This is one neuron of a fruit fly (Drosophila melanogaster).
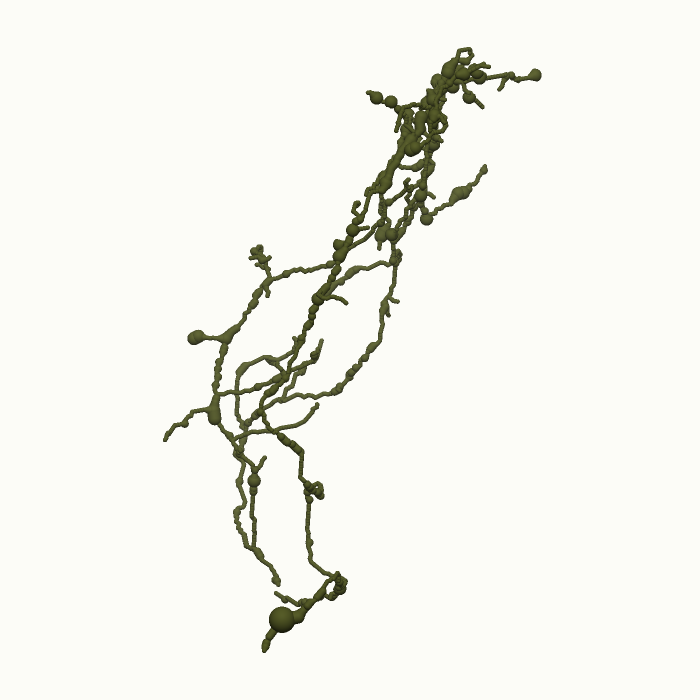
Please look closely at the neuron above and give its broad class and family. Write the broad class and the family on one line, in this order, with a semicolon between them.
central-brain intrinsic neuron; hemilineage SLPpm1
